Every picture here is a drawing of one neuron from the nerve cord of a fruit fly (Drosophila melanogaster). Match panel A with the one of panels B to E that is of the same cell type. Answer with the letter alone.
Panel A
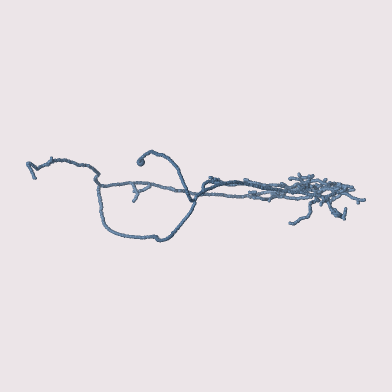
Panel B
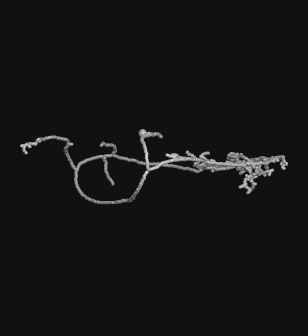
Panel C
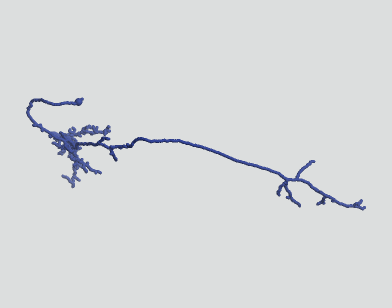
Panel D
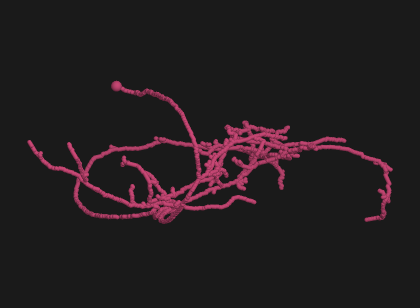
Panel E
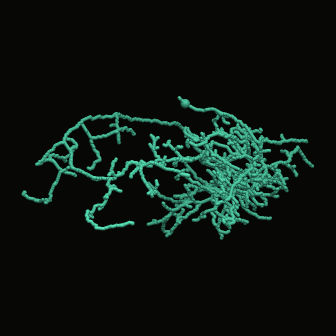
B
